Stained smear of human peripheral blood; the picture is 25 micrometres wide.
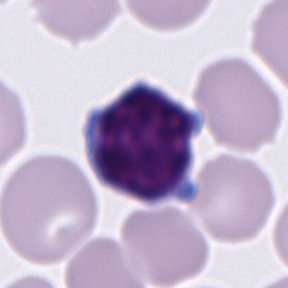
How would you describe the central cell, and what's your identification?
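Dark purple, coarsely clumped chromatin, with small lighter gaps between the clumps, fills a nucleus about 9 micrometres across. Cytoplasm is scant, showing only as small pale blue patches at the cell's edge. Small pale blue blebs bulge from the left edge and the lower right edge. This is a typical lymphocyte.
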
